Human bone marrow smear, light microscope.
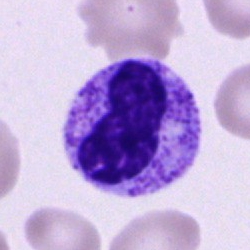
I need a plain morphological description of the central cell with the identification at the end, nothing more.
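A single indentation gives the nucleus a kidney shape. The chromatin is dense and dark purple. Pale lilac cytoplasm contains small purple granules scattered throughout. The cell is a band neutrophil.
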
